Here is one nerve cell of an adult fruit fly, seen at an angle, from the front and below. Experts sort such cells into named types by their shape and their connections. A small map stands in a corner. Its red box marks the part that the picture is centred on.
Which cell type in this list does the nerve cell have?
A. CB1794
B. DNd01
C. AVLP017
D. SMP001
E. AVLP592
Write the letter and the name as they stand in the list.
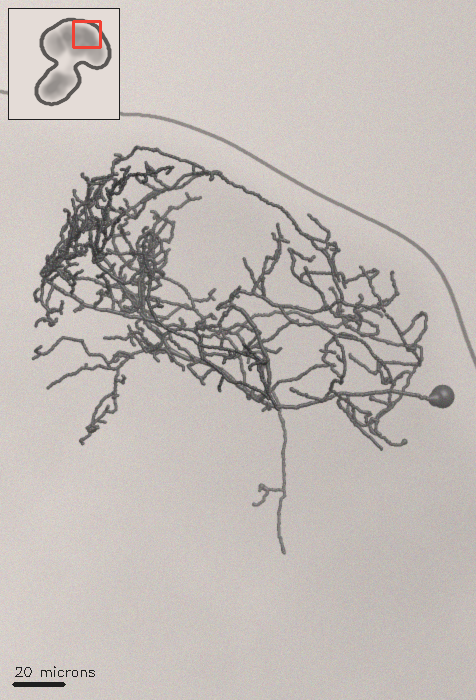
D. SMP001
